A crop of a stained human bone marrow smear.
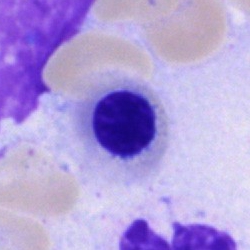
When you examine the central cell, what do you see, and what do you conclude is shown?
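Dense chromatin takes a very dark purple stain, and no nucleolus can be seen in the nucleus. The cytoplasm is pale greyish blue and shows no granules. This cell is an erythroblast.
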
